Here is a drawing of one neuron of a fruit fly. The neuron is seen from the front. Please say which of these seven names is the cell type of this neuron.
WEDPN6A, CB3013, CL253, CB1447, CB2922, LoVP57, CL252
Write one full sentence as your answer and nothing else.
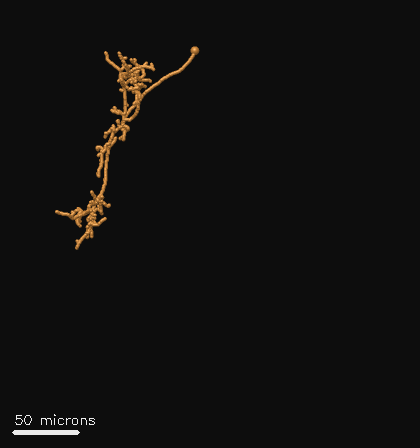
The cell type that this neuron has is WEDPN6A.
